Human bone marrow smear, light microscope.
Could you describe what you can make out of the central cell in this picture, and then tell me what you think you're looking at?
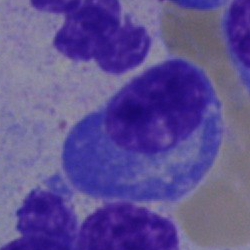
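The cell is oval, with a smooth border. Its chromatin is coarse and clumped, with paler patches lying between dark areas. The cytoplasm is abundant and stains deep blue, with a paler area just below the nucleus. This is a plasma cell.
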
